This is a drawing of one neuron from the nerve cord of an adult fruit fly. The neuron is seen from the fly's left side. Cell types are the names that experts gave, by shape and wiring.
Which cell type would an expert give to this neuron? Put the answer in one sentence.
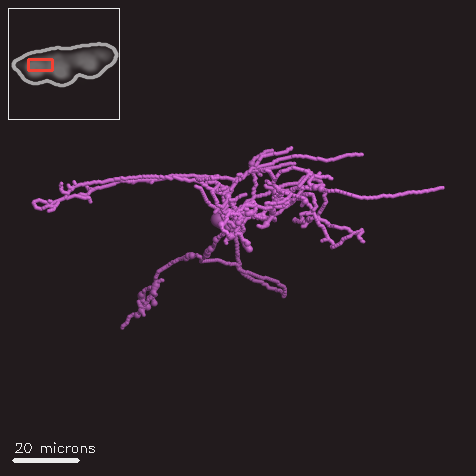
The cell type is IN21A073.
